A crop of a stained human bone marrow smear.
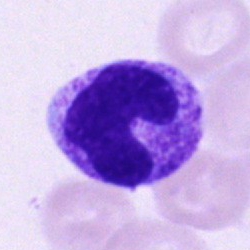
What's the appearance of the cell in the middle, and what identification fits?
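You'll notice the nucleus is deeply indented on the right, so it curves into a C. Its chromatin is dense and dark purple. Around it there's a moderate rim of pale lilac cytoplasm with fine violet-pink granules scattered through it. So, a band neutrophil.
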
